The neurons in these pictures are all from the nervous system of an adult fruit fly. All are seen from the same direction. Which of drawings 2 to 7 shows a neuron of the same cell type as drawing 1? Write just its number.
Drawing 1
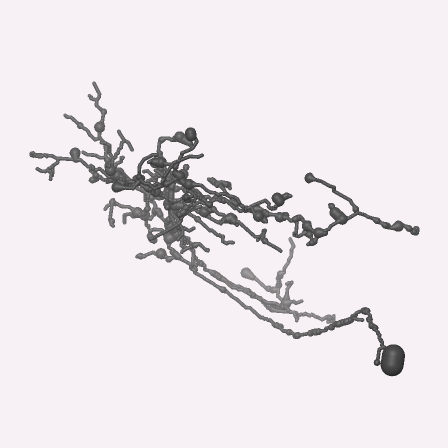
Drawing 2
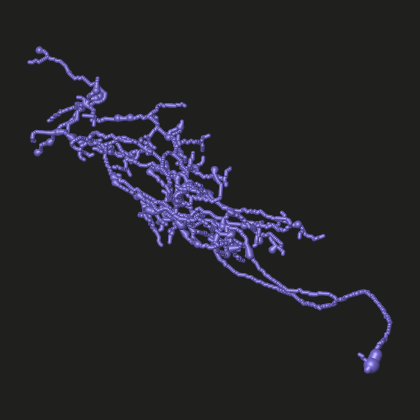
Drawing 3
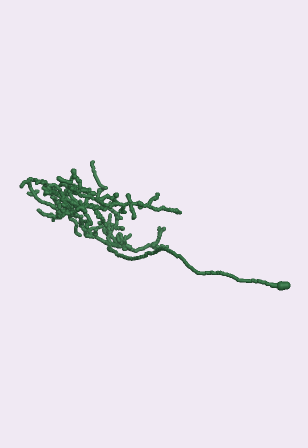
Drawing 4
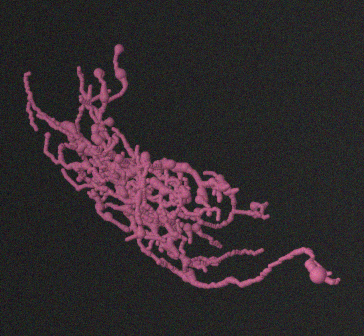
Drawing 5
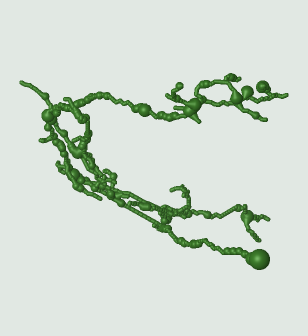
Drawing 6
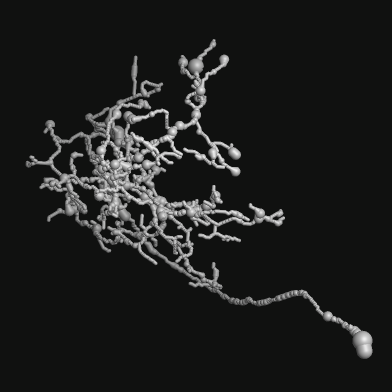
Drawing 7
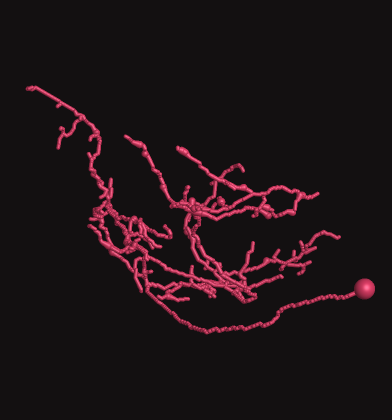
3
